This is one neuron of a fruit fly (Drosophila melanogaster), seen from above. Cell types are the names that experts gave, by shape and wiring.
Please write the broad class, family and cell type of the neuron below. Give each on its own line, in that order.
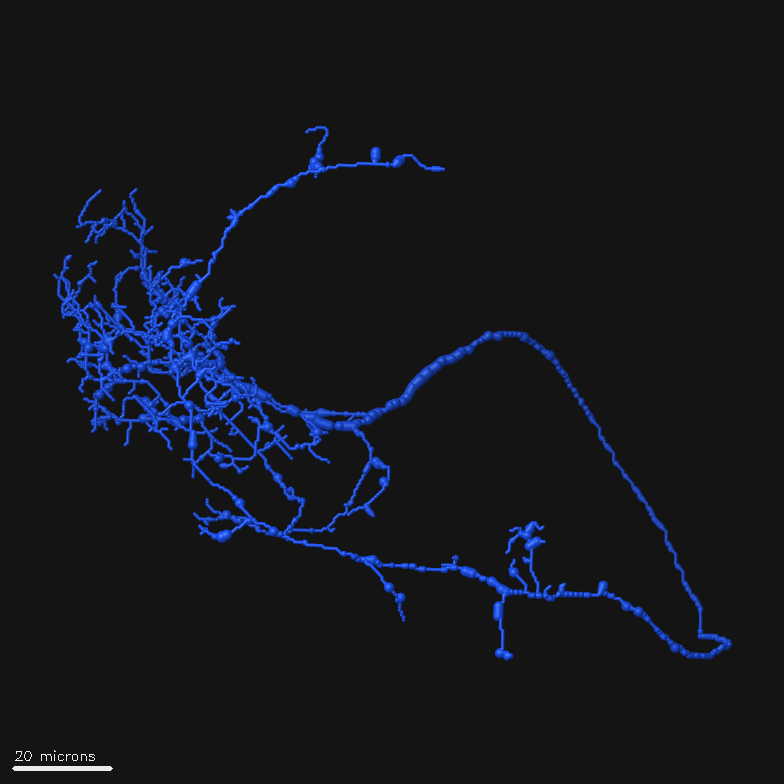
central-brain intrinsic neuron
hemilineage LALv1_ventral
PVLP090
